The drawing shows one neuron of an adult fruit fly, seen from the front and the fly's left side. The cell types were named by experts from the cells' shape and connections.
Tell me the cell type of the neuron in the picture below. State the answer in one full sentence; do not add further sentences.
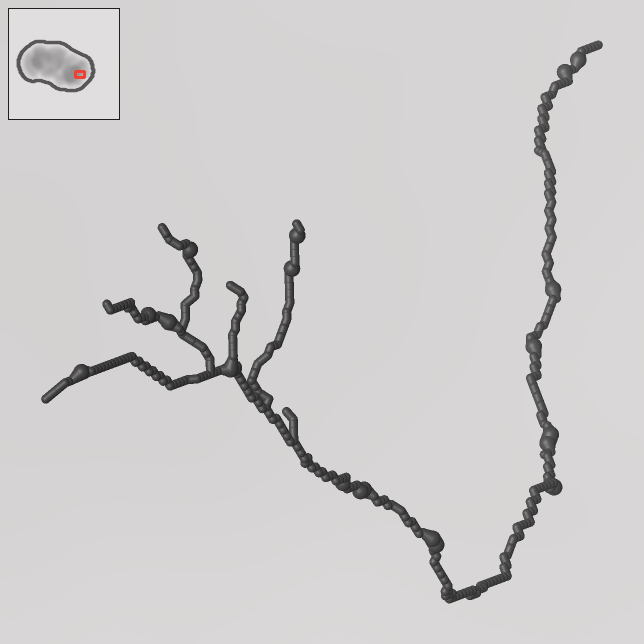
For this neuron, the cell type is LgLG3.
